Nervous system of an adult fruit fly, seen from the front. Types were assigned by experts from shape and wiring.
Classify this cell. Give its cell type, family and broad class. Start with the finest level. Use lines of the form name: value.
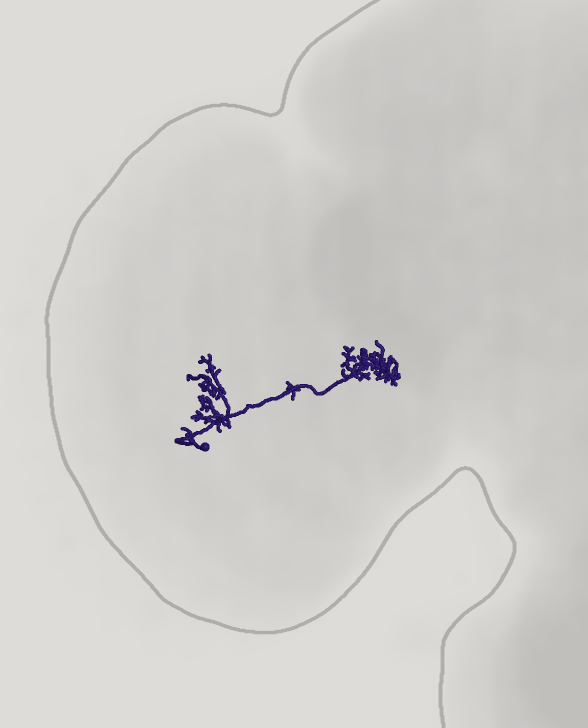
cell type: TmY21
family: TmY
broad class: optic-lobe intrinsic neuron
